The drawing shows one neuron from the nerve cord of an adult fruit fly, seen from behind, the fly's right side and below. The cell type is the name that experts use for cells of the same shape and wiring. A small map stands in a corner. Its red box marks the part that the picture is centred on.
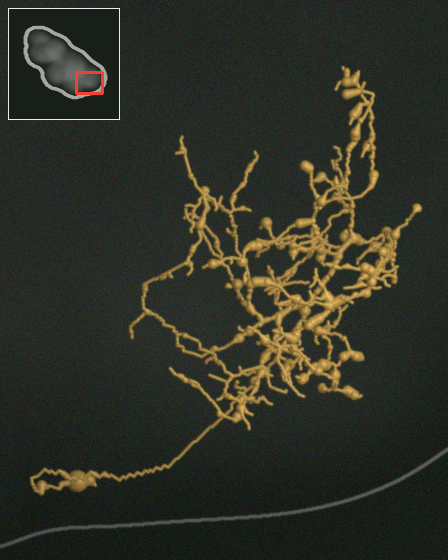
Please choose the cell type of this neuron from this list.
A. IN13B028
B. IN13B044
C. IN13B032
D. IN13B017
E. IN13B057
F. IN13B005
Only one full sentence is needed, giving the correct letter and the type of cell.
Option B states the cell type of the neuron, which is IN13B044.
